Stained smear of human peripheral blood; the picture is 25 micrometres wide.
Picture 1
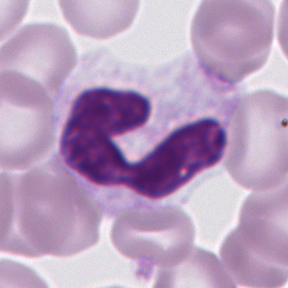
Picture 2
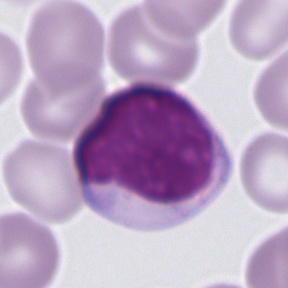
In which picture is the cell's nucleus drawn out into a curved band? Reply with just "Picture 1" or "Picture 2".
Picture 1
